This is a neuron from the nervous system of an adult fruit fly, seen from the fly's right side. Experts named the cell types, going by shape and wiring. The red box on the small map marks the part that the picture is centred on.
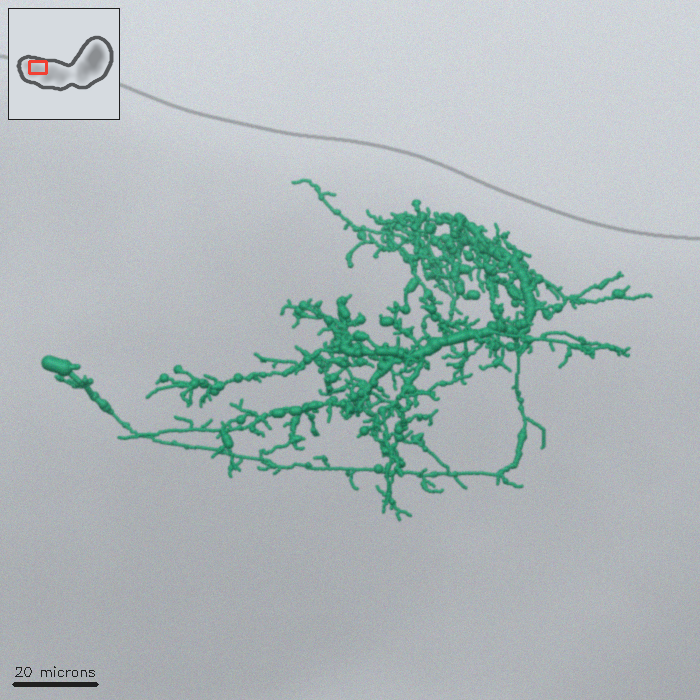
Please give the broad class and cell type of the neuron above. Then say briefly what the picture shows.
This is a nerve-cord intrinsic neuron. It is of cell type INXXX235. The cell body is on the left of the picture. From left to right in the picture it spans about 150 microns. More than a hundred branch ends can be seen.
